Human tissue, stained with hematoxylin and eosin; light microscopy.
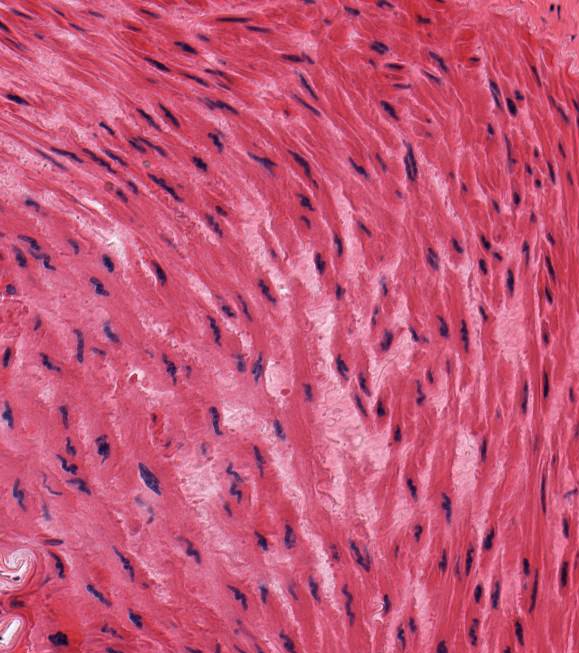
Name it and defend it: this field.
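Tunica media of an artery; densely packed smooth muscle bundles fill the field. Nuclei elongated, cigar-shaped, dark purple.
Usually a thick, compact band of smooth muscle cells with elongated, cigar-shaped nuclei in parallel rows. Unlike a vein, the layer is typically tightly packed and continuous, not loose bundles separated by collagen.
Lower right: cells run mostly top to bottom. Pale pink, lightly staining clefts separate the bundles, most prominent centrally.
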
